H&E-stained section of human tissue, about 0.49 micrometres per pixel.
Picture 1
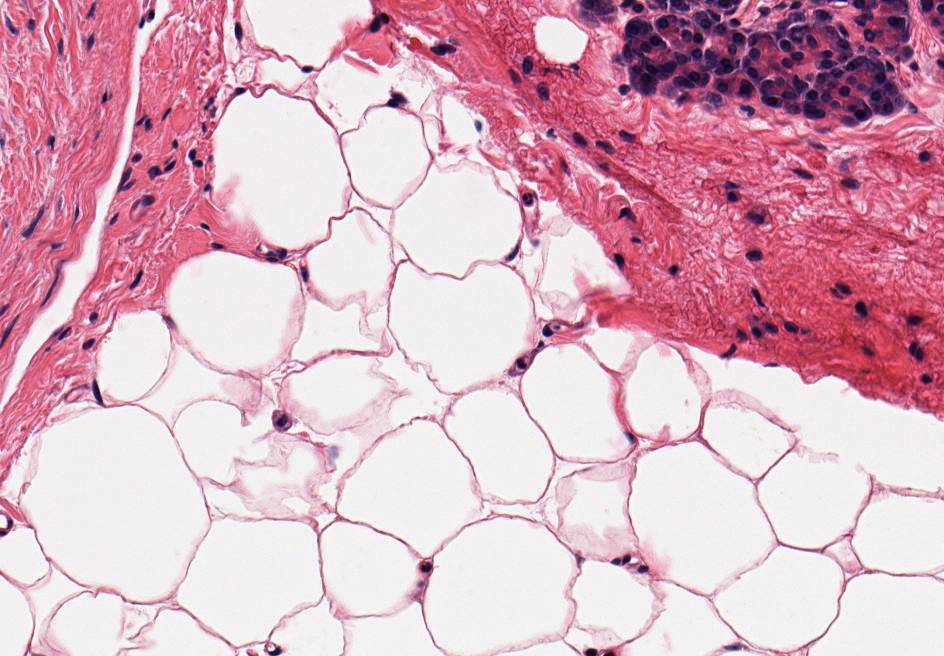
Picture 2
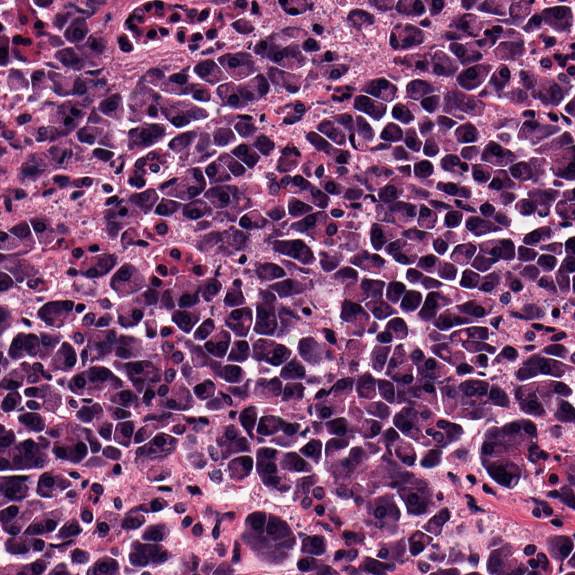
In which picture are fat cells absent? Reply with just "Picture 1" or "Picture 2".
Picture 2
